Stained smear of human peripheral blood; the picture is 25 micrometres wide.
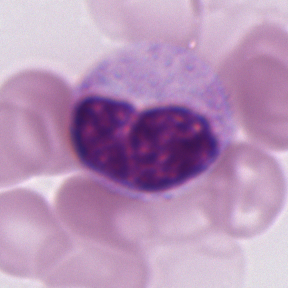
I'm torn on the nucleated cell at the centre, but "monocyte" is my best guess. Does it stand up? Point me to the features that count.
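Chromatin first: it is dark purple and coarsely clumped, which sides with band neutrophil against monocyte.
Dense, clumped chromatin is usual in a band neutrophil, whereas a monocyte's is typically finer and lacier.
Cytoplasm next: it holds many fine purplish granules, again a point for band neutrophil.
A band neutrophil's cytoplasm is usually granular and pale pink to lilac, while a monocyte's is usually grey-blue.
The nucleus, about 13 by 8 micrometres, lies in the lower part of the cell. Verdict: monocyte does not fit; this is a band neutrophil.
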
